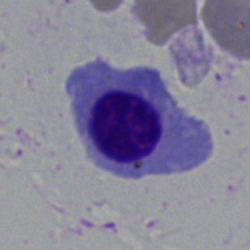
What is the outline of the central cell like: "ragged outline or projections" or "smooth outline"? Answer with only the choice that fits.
Ragged outline or projections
